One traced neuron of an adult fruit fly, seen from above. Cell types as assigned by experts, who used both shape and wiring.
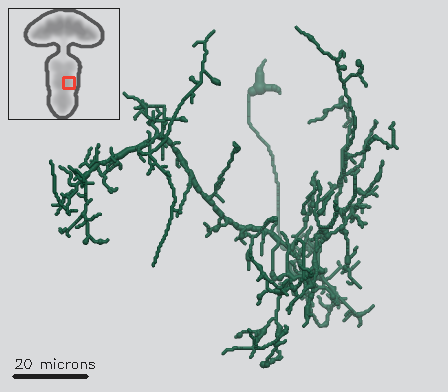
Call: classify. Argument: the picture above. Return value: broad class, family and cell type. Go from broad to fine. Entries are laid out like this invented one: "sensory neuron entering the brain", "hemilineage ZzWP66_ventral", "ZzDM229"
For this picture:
"nerve-cord intrinsic neuron", "hemilineage 13A", "IN13A033"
